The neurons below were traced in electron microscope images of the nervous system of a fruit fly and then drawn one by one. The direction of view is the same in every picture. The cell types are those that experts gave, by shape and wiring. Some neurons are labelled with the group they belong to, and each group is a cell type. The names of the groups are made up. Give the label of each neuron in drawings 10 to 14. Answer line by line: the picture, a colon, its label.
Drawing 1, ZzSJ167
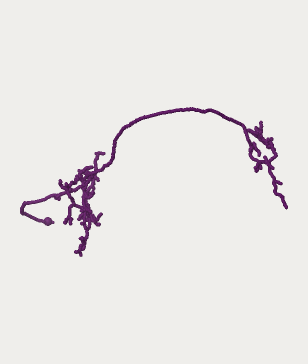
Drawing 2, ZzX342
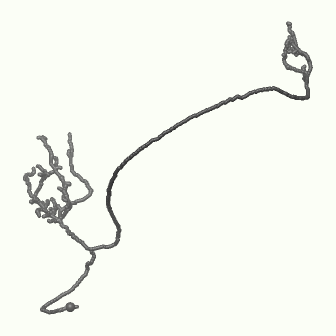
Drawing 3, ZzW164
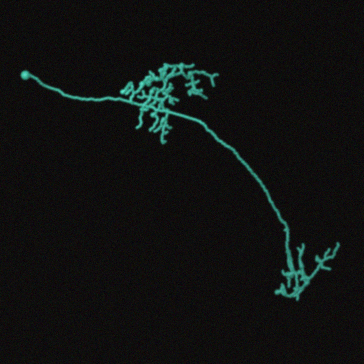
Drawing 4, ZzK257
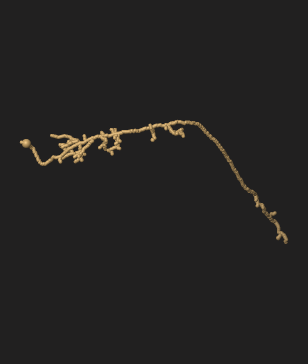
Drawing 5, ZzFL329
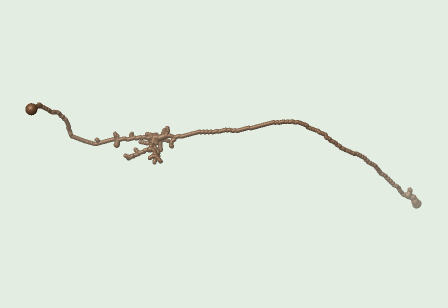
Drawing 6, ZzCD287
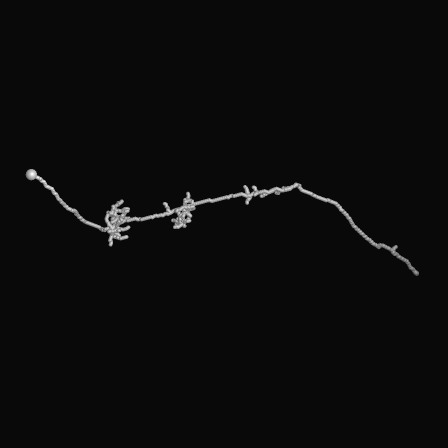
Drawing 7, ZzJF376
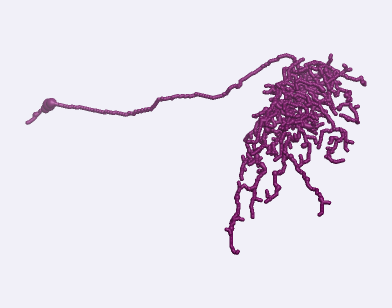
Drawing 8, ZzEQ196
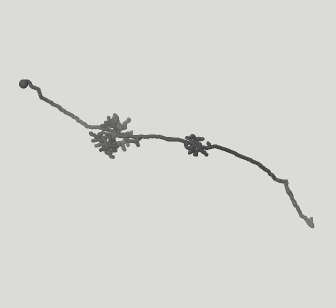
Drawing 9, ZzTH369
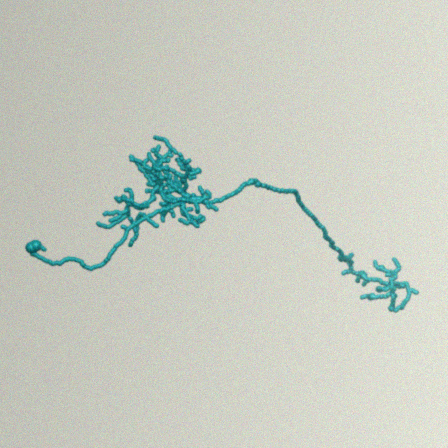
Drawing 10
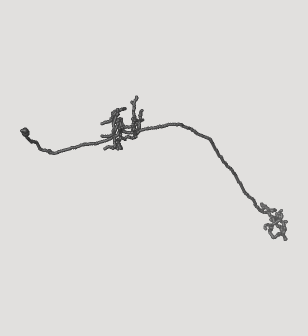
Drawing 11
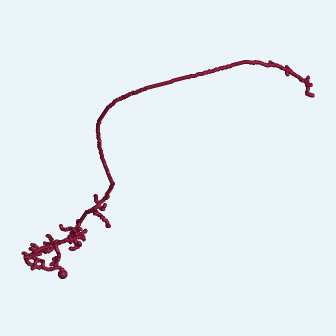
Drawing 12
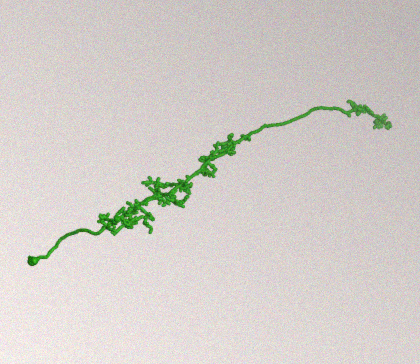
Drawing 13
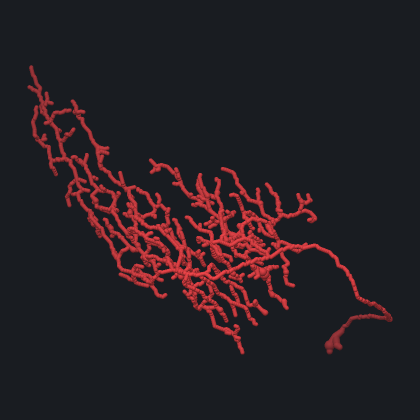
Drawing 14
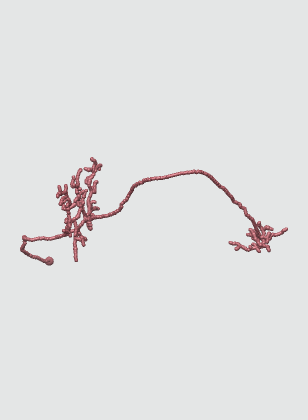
10: ZzTH369
11: ZzK257
12: ZzK257
13: ZzJF376
14: ZzW164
